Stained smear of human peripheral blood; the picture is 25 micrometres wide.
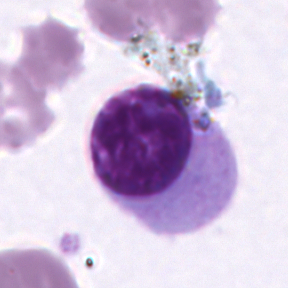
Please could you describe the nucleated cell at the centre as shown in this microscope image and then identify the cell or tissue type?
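The outline is smooth and roundish, with no surface projections. Its chromatin is dark purple and coarsely clumped. The nucleus sits off-centre toward the upper left, so the widest cytoplasm lies at the lower right. That cytoplasm is pale lilac-blue. Conclusion: plasma cell.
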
